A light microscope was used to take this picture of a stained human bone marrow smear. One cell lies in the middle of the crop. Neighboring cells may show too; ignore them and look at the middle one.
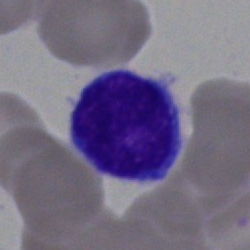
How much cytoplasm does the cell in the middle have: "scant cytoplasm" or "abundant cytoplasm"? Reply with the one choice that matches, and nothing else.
Scant cytoplasm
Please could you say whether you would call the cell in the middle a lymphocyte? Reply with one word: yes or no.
yes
